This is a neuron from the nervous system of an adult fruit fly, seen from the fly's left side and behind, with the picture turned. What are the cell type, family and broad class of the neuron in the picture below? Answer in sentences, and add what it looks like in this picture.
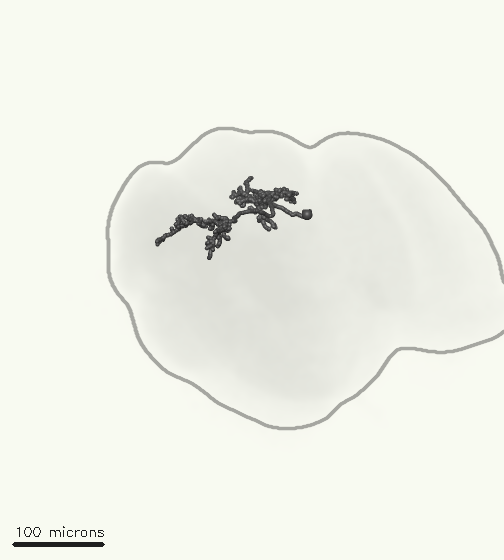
Its cell type is CL353. The family is hemilineage DM6_posterior. Its broad class is central-brain intrinsic neuron. The cell body is in the middle of the picture. By the scale bar it is about 170 microns wide in this view.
